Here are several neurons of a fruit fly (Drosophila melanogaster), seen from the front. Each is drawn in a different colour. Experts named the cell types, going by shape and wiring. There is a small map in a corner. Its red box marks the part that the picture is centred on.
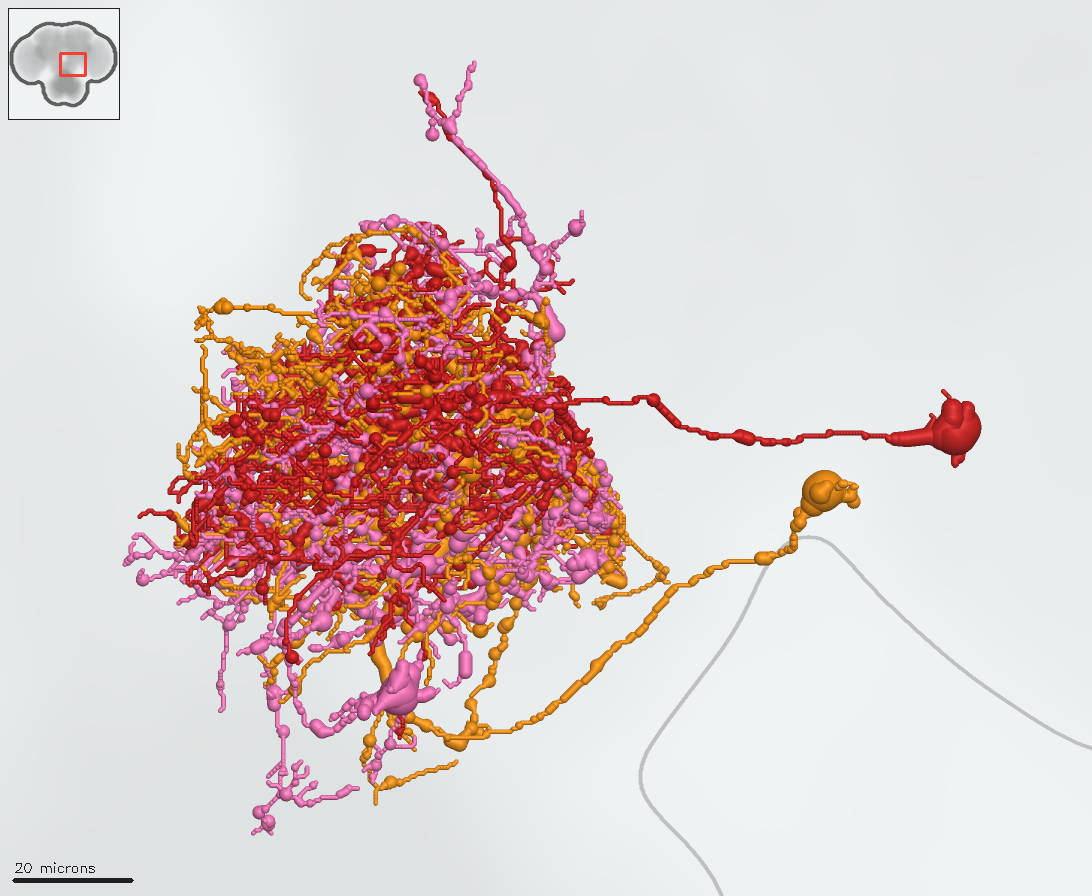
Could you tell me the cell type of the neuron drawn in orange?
GNG094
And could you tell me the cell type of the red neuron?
GNG097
